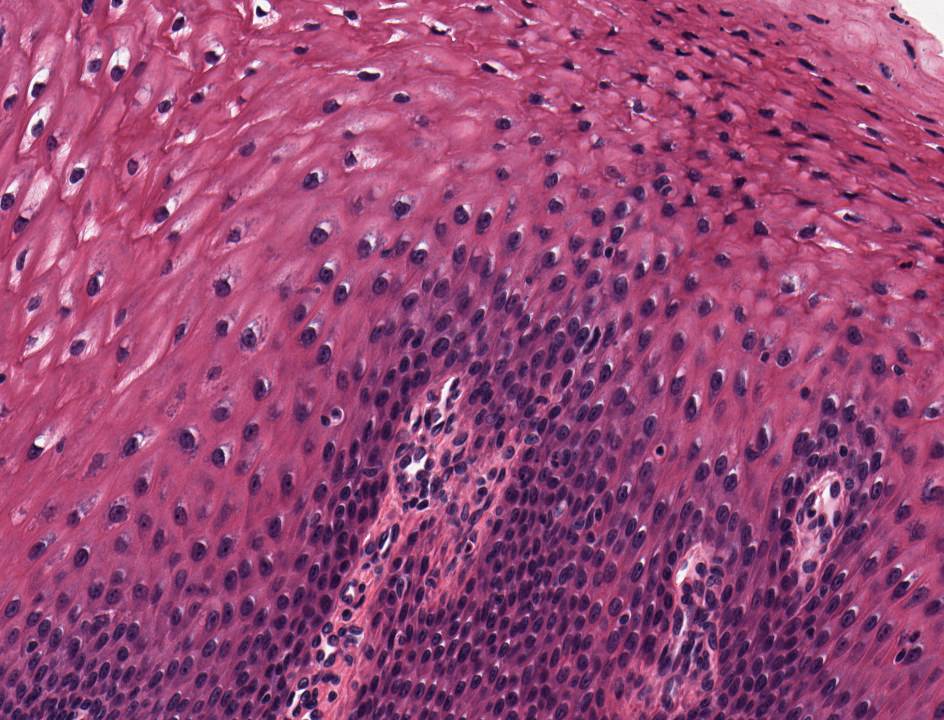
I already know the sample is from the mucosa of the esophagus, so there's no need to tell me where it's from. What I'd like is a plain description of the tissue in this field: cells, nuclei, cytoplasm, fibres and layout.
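Lower in the field, cells are crowded, with dark oval nuclei and scant cytoplasm. Toward the top they enlarge, with abundant pink cytoplasm and smaller, flattened nuclei. At upper left, many show a clear space around the nucleus. Surface cells at upper right still have nuclei, with no anucleate keratin layer above.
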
